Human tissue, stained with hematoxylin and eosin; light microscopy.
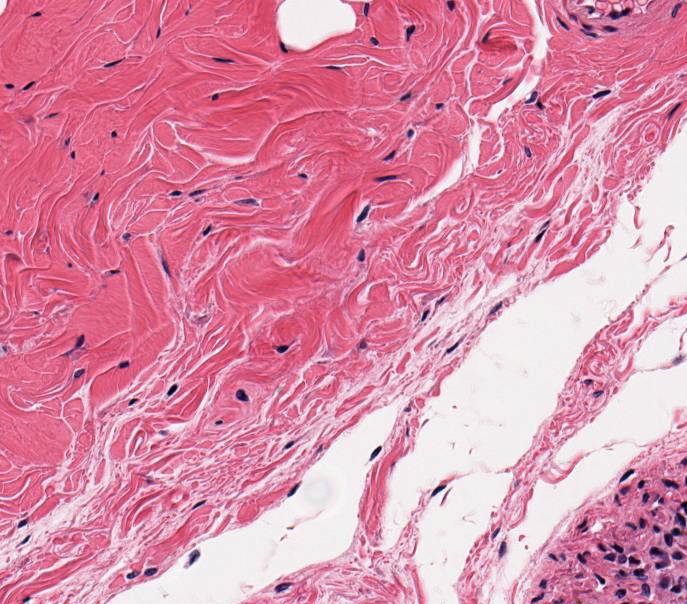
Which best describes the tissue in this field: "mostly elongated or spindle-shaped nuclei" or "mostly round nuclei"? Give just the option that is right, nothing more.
Mostly elongated or spindle-shaped nuclei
